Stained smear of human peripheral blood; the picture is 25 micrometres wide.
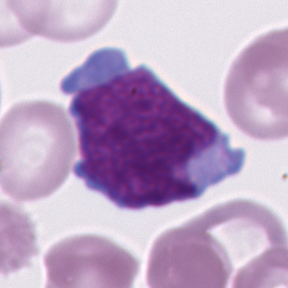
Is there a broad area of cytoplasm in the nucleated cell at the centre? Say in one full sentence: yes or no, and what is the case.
No, scant cytoplasm surrounds the nucleus of this cell.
